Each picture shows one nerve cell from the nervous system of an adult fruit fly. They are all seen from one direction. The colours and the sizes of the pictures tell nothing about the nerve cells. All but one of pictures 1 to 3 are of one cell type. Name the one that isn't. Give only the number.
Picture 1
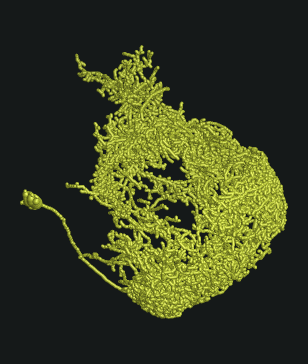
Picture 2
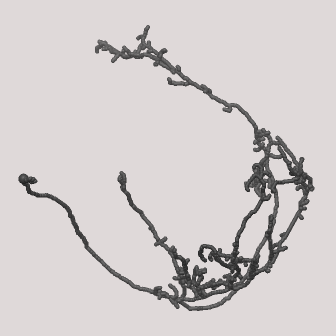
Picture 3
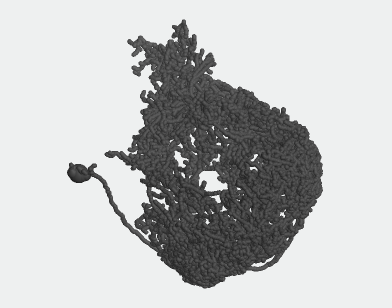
2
